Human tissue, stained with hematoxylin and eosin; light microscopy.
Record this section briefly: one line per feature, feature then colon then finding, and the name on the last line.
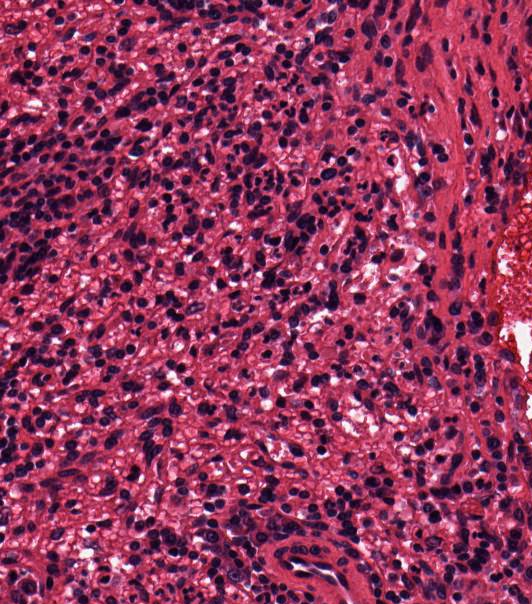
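Pattern: dense, disorganized sheet of mixed cells; no glands or epithelium
Larger cells: oval, paler nuclei and ample pink cytoplasm, among small dark cells
Upper right: pink fibre bundles with elongated spindle nuclei in parallel streams
Right edge, mid-height: space packed with red blood cells
Name: spleen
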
